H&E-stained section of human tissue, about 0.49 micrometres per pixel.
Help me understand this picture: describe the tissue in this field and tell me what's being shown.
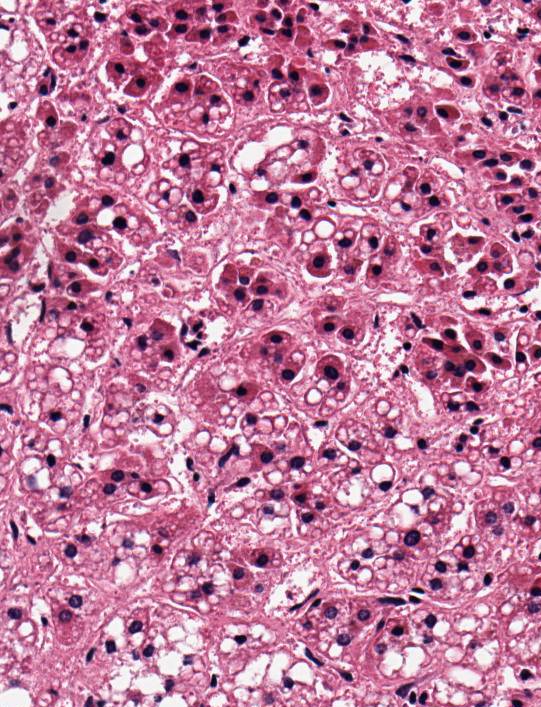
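Cytoplasm: most cells hold many round clear vacuoles of varied size. Nuclei: round, dark-staining, mostly roughly central, not pressed into crescents at the cell edge. Some cells, chiefly in the upper field, have denser pink cytoplasm with fewer vacuoles. This is adrenal gland.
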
